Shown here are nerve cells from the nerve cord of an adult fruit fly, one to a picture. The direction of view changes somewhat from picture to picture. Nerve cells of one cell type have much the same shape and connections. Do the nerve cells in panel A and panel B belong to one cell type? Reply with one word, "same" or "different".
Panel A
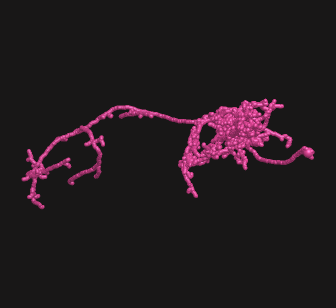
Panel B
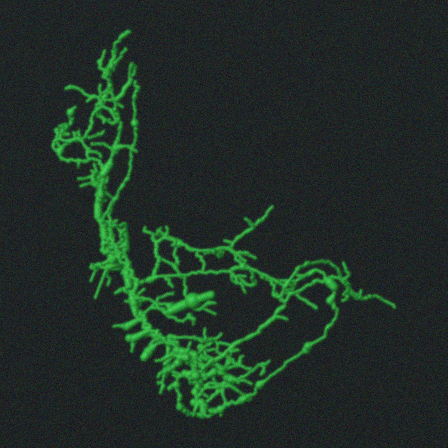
different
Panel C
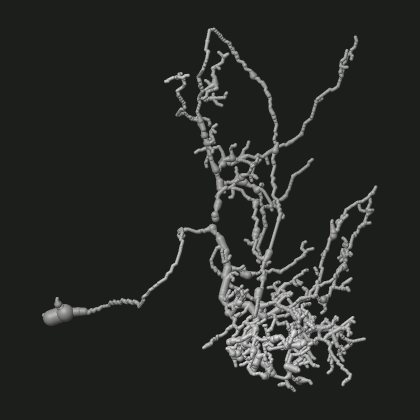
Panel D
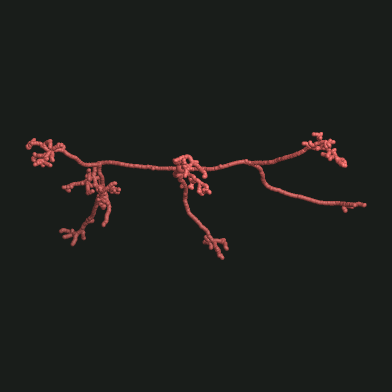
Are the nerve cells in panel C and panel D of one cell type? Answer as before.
different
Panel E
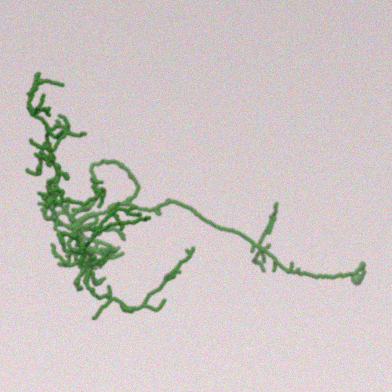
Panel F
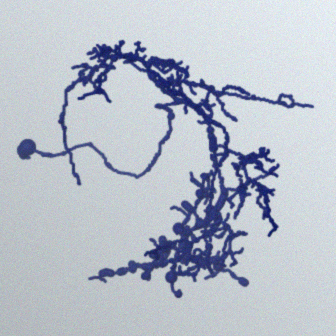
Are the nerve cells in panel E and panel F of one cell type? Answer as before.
different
